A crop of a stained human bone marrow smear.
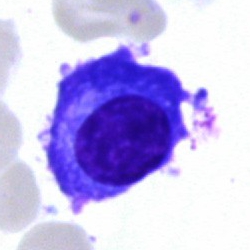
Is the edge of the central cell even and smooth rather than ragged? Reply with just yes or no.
No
